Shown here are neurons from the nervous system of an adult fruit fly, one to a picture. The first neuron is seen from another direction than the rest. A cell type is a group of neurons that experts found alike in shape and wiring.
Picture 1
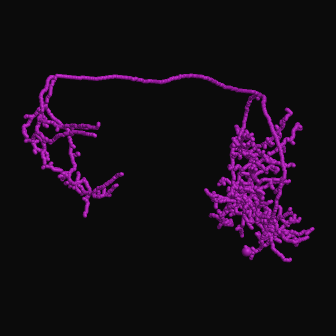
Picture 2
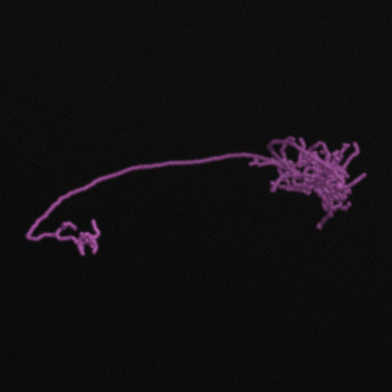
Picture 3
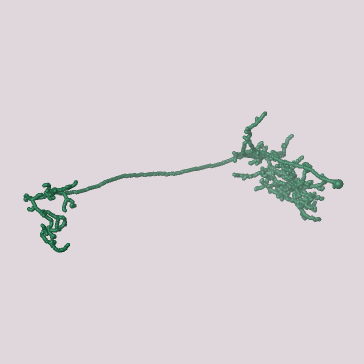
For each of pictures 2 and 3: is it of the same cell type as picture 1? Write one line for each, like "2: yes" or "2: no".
2: yes
3: no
